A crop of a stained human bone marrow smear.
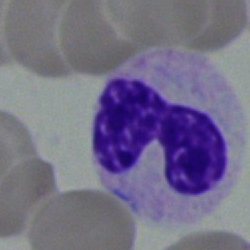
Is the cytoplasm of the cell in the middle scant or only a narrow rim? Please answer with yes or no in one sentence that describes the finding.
No, the nucleus is surrounded by broad cytoplasm.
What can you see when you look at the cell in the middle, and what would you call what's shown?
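Central cell: round, smooth outline. Nuclear indentation opens toward the bottom of the cell. Chromatin coarse, clumped, dark purple. No nucleoli visible. Cell: band neutrophil.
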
